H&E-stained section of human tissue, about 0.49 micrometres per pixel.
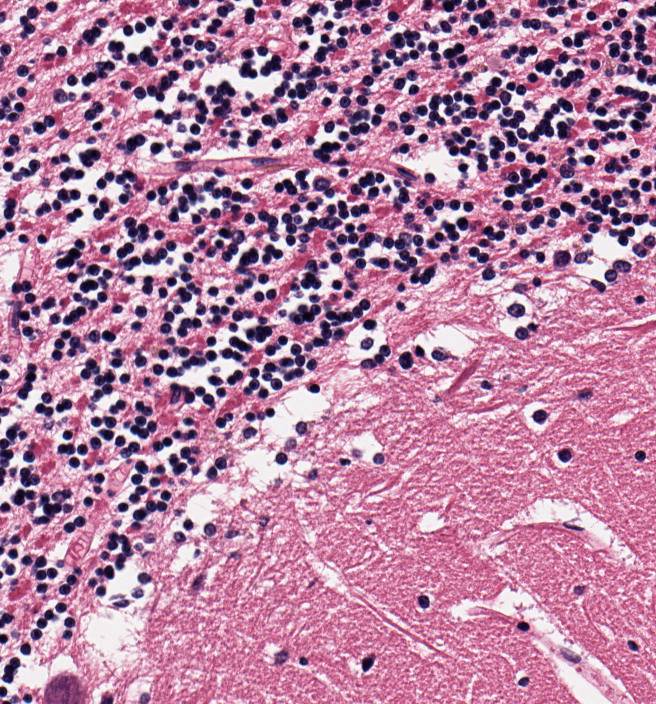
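Cerebellum, haematoxylin and eosin. A densely cellular zone occupies the upper left and a pale pink, sparsely nucleated zone the lower right, separated by a diagonal border. The cellular zone consists of closely packed small round nuclei, very dark, with almost no visible cytoplasm. The lower-right zone is a finely fibrillary pink matrix with a few isolated nuclei and thin-walled elongated vessels running obliquely in clear slit-like spaces.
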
